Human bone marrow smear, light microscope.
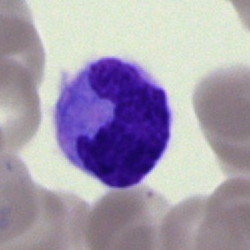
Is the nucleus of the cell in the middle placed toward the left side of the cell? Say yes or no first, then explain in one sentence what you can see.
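No. The nucleus is placed off-centre toward the right side of the cell.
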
